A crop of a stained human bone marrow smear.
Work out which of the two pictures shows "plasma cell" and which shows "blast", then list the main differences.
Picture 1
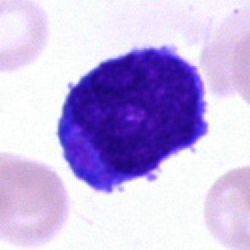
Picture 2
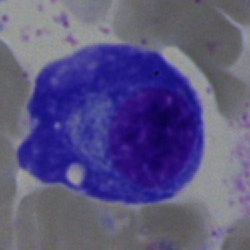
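Picture 1 is your blast, and picture 2 is the plasma cell. The quickest difference is the cytoplasm: the blast has only a scant rim of blue, mostly at its lower left, while the plasma cell has abundant cytoplasm staining deep blue.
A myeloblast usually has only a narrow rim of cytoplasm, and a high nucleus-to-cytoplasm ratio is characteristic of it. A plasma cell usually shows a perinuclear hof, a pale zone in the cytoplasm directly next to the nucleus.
In keeping with that, there's a paler zone in this plasma cell's cytoplasm just to the left of its nucleus.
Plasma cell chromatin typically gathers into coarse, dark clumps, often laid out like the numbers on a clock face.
Here the chromatin stains purple with darker patches. The outlines differ too: the blast is roughly round with a slightly uneven edge, studded with small knob-like blebs that show best along the right and lower edges, whereas the plasma cell is irregular, with rounded bulges down its left side. No vacuoles show in the blast, and no granules in the plasma cell. Pale red cells sit around the blast without overlapping it.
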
